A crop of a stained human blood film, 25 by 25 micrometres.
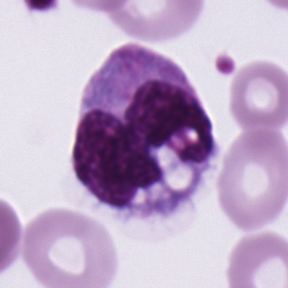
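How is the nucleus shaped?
Two broad dark lobes, I'd say: one at lower left, one at upper right.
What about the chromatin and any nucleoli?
Dense, dark purple and coarsely clumped, and I see no nucleoli.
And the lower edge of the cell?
Frayed into fine short projections.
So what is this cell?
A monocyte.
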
